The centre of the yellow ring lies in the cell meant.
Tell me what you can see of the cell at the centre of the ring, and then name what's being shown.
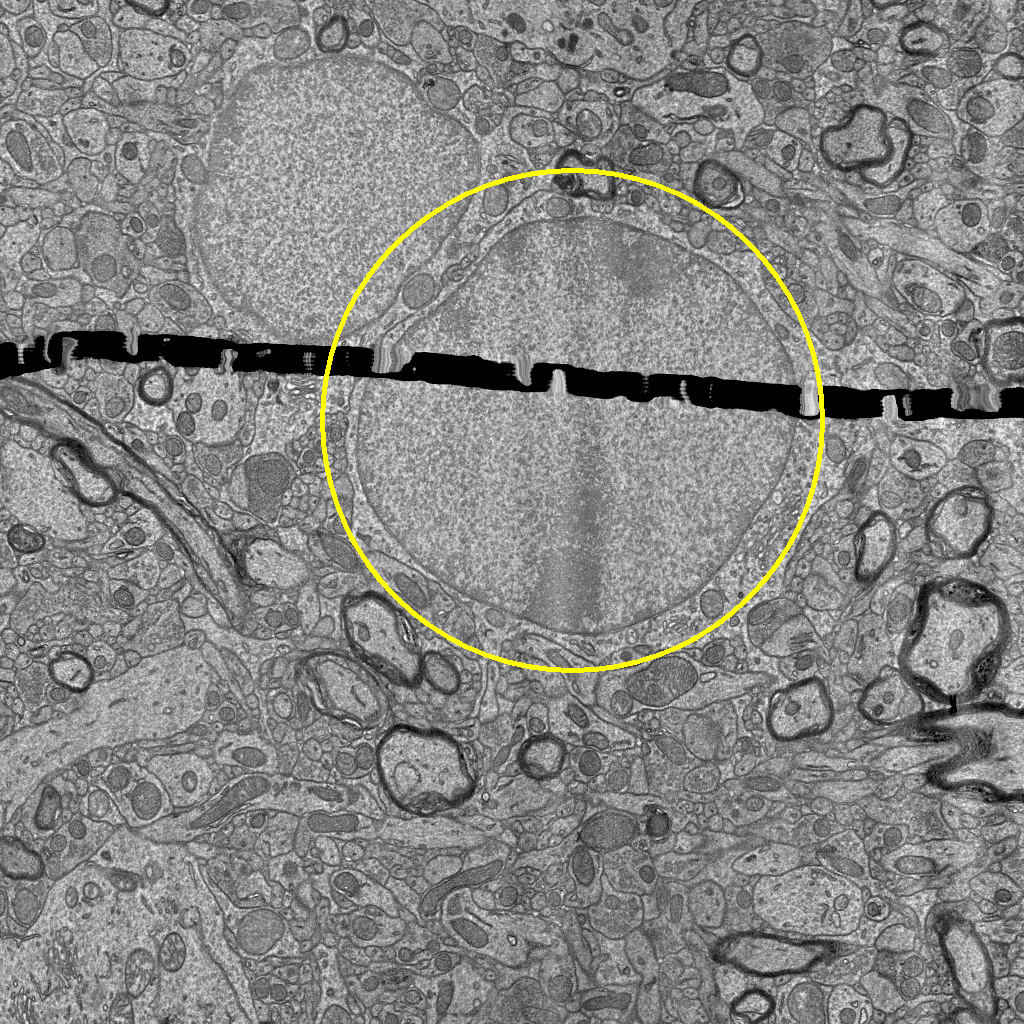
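Entirely within the ring lies a roughly round nucleus. Its nuclear envelope runs smoothly, with no deep infoldings, and in this plane no distinct nucleolus stands out. Just above and to the left of the subject lies another cell body, which has a pale nucleus. The cell at the ring's centre is an astrocyte.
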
